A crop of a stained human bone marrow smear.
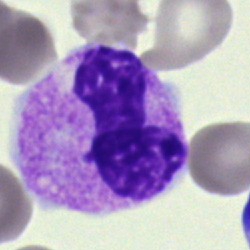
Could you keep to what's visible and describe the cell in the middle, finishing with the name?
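Roughly round, smooth-edged cell. Its nucleus sits toward the right, leaving the left part to cytoplasm, and the chromatin is dark purple and coarsely clumped. There's plenty of cytoplasm, a broad area around the nucleus. What you're looking at is a band neutrophil.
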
